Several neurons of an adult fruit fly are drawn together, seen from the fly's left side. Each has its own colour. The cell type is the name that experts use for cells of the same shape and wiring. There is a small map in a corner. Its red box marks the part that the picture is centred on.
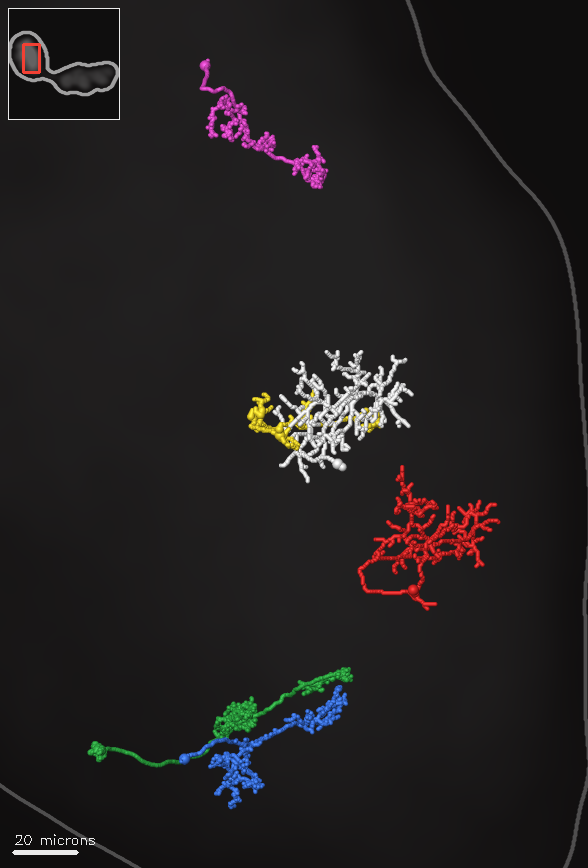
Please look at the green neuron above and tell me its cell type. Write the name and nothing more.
Mi9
